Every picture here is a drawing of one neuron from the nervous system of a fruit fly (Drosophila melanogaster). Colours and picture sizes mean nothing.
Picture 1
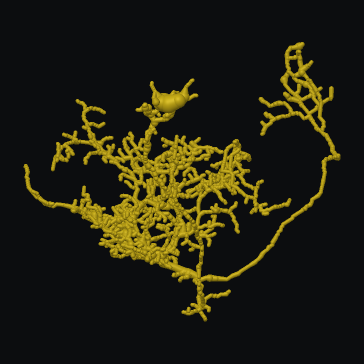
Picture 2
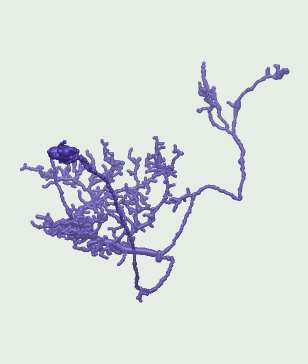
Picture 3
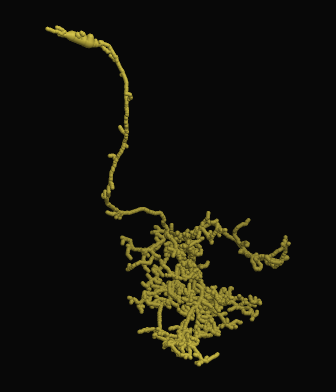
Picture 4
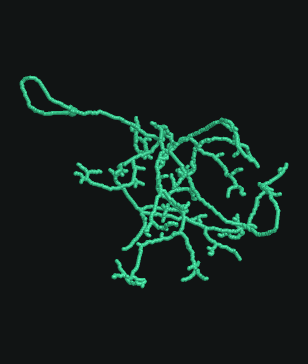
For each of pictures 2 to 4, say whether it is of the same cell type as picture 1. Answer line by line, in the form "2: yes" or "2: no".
2: yes
3: yes
4: no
